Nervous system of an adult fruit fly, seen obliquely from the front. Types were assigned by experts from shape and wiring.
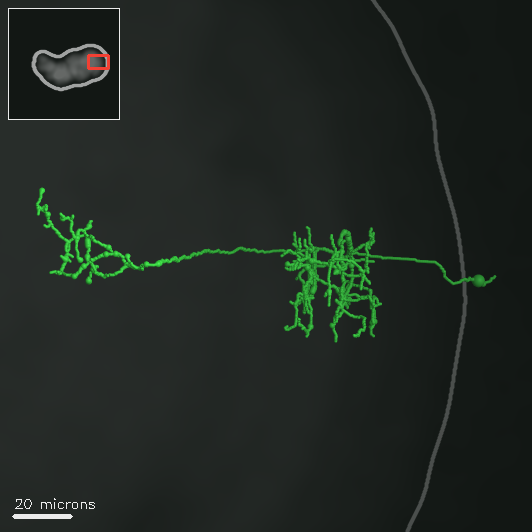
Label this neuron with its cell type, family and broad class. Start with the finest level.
Tm26; Tm; optic-lobe intrinsic neuron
